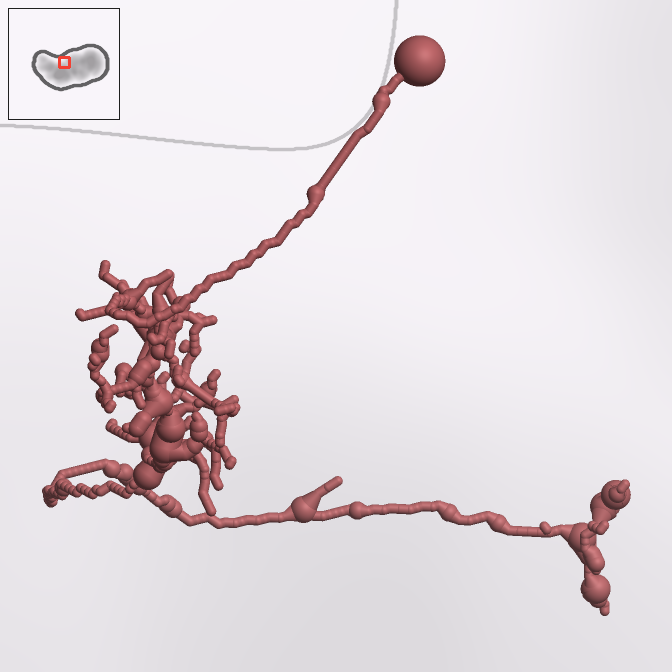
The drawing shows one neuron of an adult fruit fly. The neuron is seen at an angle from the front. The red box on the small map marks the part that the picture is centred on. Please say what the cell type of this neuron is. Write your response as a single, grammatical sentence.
In terms of cell type, the neuron is Tm12.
